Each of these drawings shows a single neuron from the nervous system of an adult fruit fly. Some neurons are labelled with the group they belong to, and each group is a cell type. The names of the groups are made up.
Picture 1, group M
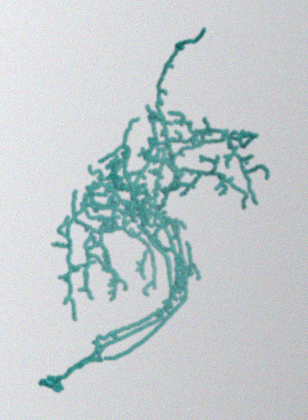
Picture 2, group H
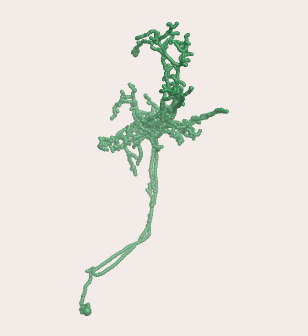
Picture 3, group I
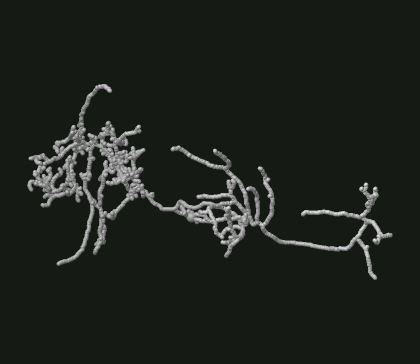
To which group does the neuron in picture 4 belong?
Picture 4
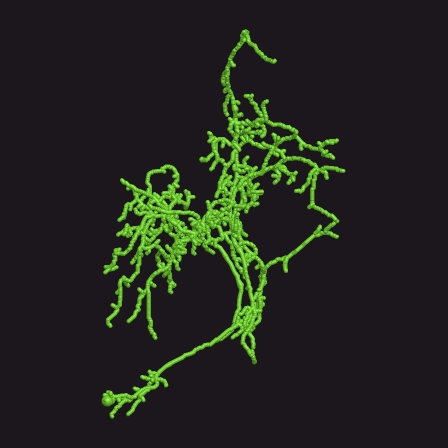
group M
